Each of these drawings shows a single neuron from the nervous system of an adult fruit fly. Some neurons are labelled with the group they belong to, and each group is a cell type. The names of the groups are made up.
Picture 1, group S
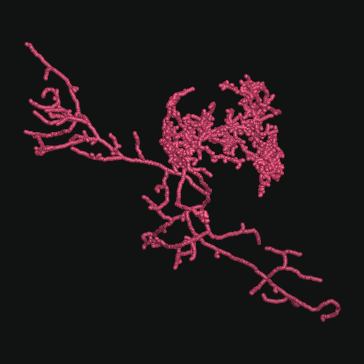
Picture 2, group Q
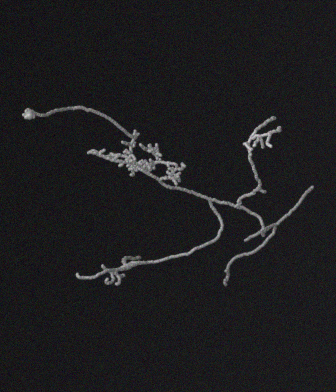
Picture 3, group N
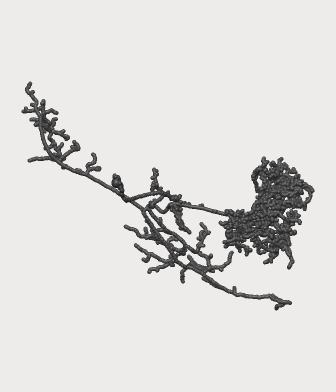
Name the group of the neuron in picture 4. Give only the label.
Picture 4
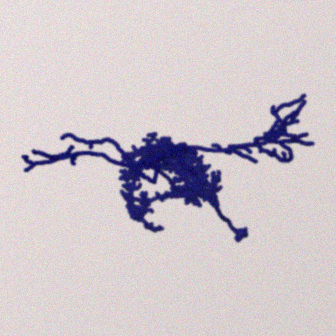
group S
